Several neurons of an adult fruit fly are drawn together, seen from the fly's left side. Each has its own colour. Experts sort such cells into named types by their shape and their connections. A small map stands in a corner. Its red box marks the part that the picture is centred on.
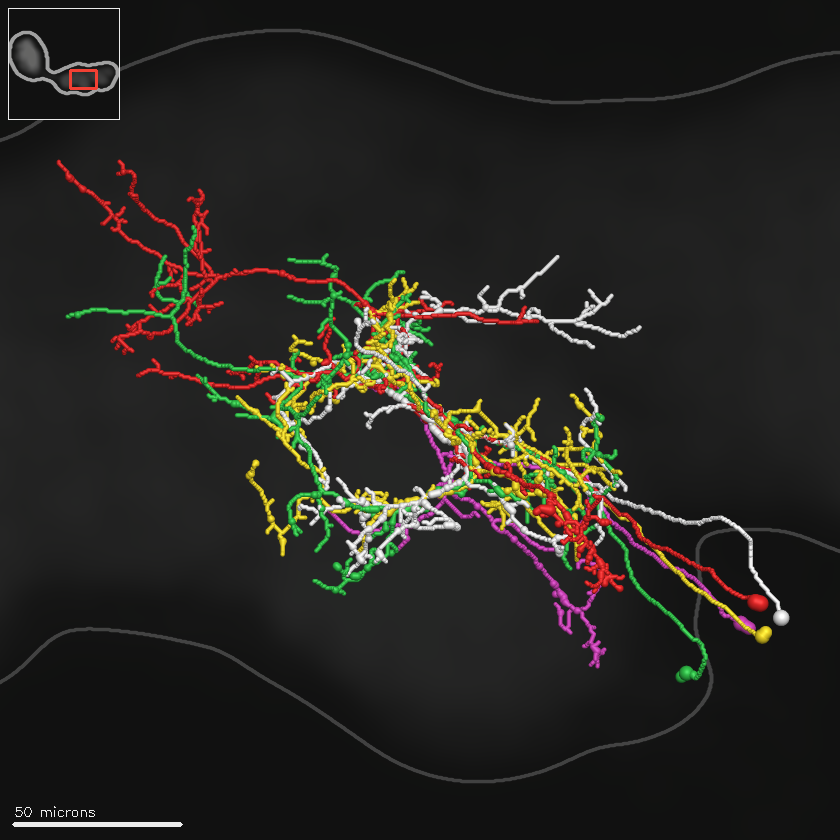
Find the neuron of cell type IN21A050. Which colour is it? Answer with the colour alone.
yellow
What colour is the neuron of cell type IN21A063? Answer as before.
red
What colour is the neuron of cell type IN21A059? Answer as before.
magenta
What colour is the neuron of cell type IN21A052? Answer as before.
white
